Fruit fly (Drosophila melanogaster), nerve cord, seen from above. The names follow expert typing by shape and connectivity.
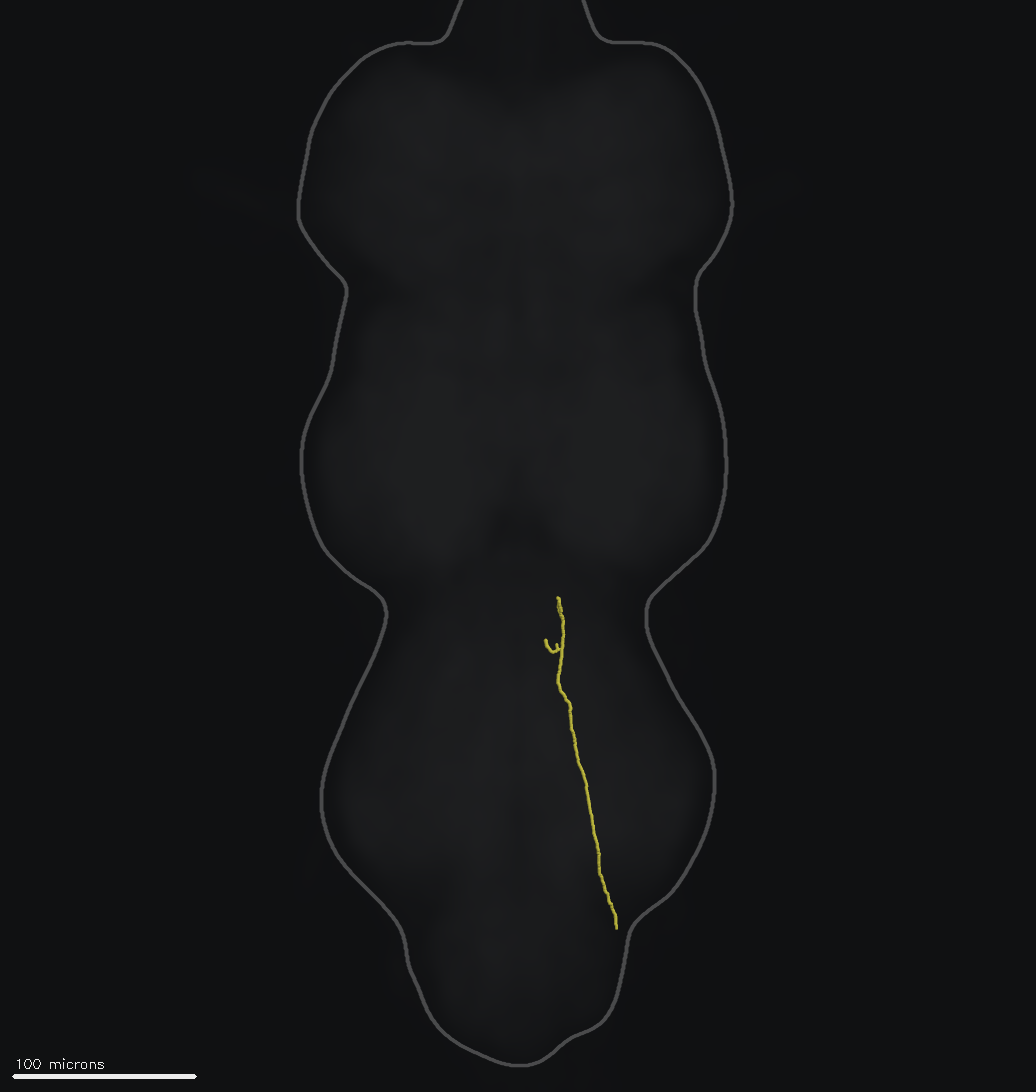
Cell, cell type: SNpp56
